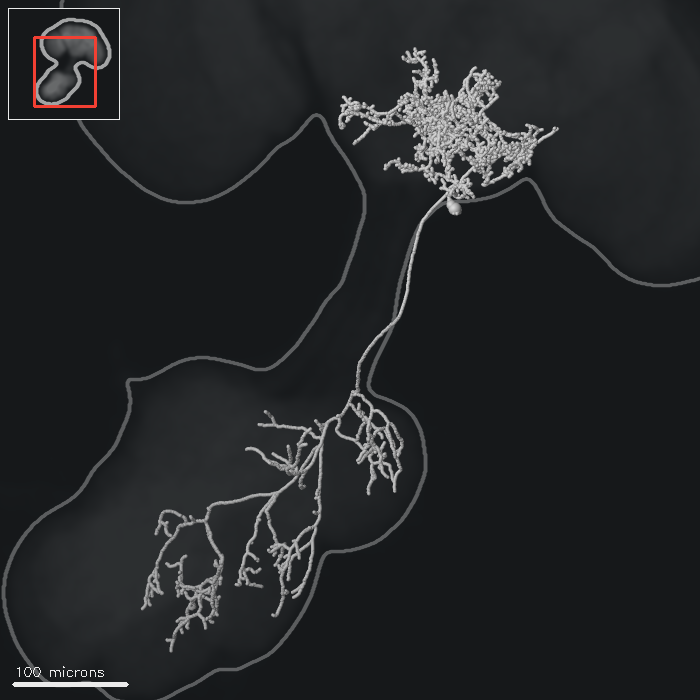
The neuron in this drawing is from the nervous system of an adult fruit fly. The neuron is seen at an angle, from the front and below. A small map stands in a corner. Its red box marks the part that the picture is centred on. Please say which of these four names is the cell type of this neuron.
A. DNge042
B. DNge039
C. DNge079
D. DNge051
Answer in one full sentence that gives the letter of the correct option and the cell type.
Of all the options, it is C, DNge079, that is the neuron's cell type.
